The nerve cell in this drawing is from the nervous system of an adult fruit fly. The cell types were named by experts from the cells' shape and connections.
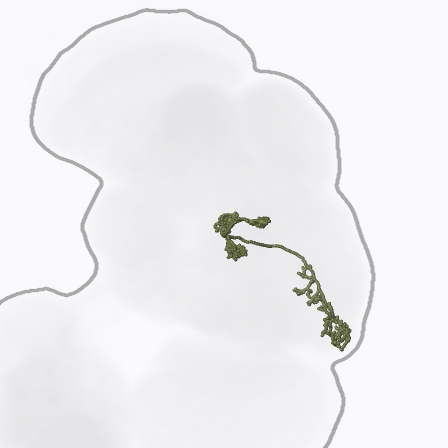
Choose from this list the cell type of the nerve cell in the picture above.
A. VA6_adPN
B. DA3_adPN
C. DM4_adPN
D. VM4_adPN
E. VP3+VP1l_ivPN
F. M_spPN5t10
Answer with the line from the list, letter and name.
C. DM4_adPN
